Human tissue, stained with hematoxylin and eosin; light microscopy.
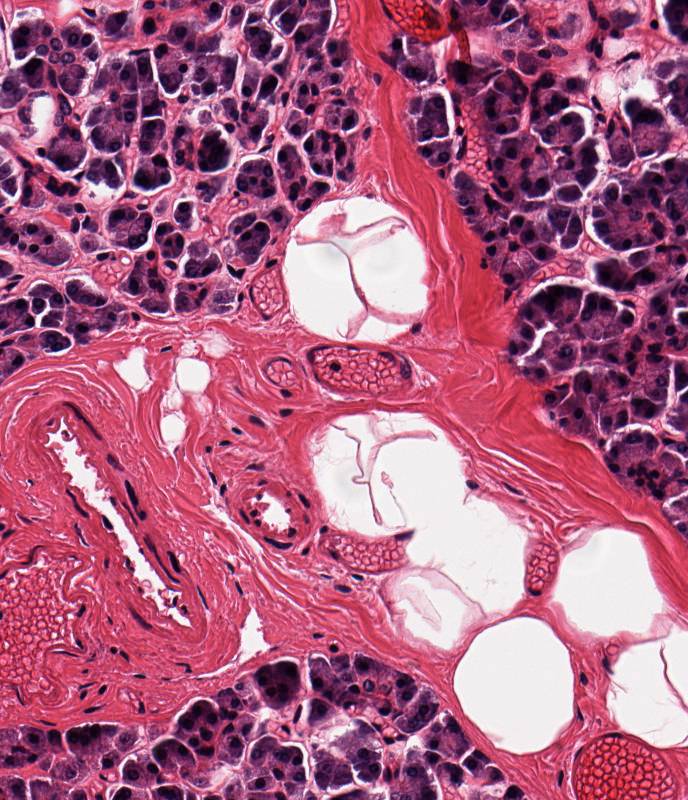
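Pancreas: pink fibrous connective tissue runs diagonally from top centre to lower right between purple glandular lobules; it is dense, strongly eosinophilic collagen with sparse spindle-shaped nuclei. Upper left, right and bottom edge: closely packed small acini, their cells holding round nuclei in dark purple cytoplasm.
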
